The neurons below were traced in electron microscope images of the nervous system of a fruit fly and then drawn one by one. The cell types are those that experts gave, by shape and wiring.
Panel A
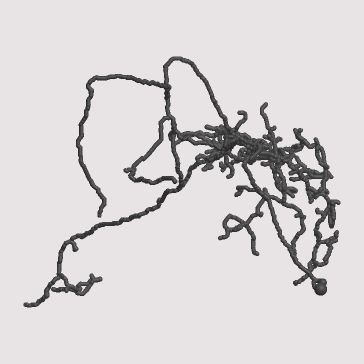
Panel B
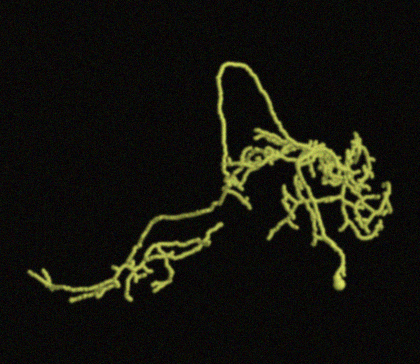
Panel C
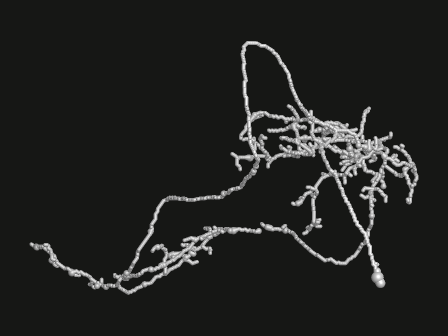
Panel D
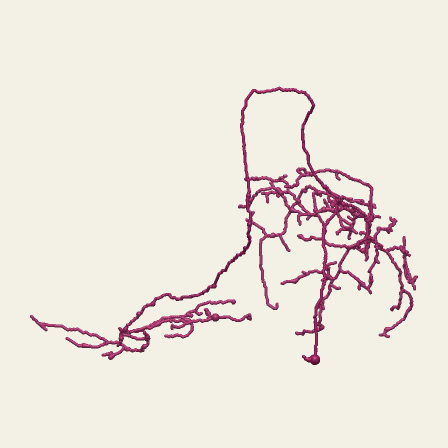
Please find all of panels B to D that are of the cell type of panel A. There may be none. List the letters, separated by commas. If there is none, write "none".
none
